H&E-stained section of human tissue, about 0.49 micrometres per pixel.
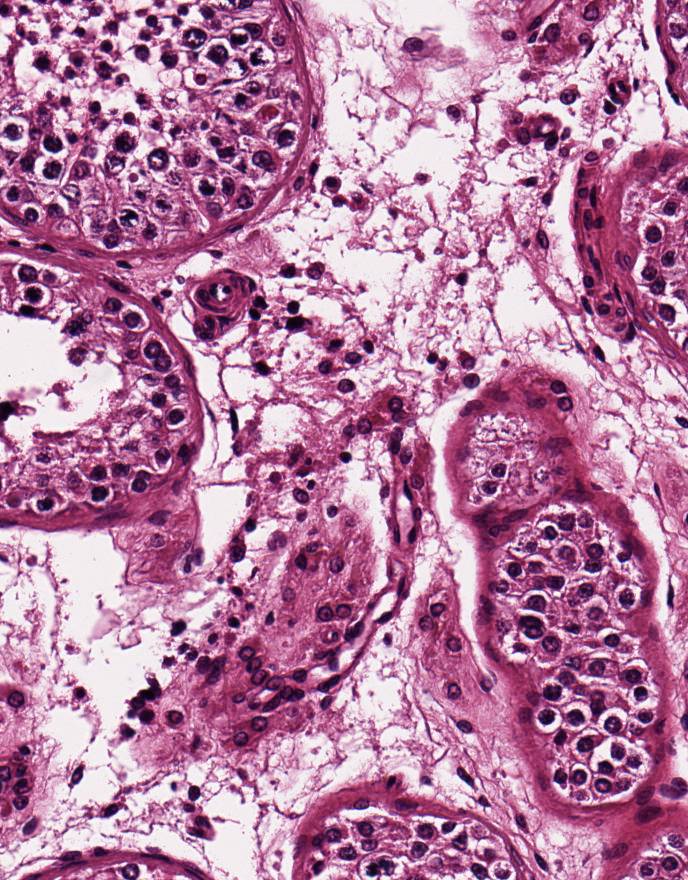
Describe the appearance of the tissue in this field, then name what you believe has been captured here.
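Around the edges I see rounded and oval tubules cut in cross section, with a broad zone of interstitial tissue between them in the centre. They're crowded with round cells, dark round nuclei often in a clear halo. The central interstitium looks loose and pale, with wispy pink strands and many empty spaces. This is testis.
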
